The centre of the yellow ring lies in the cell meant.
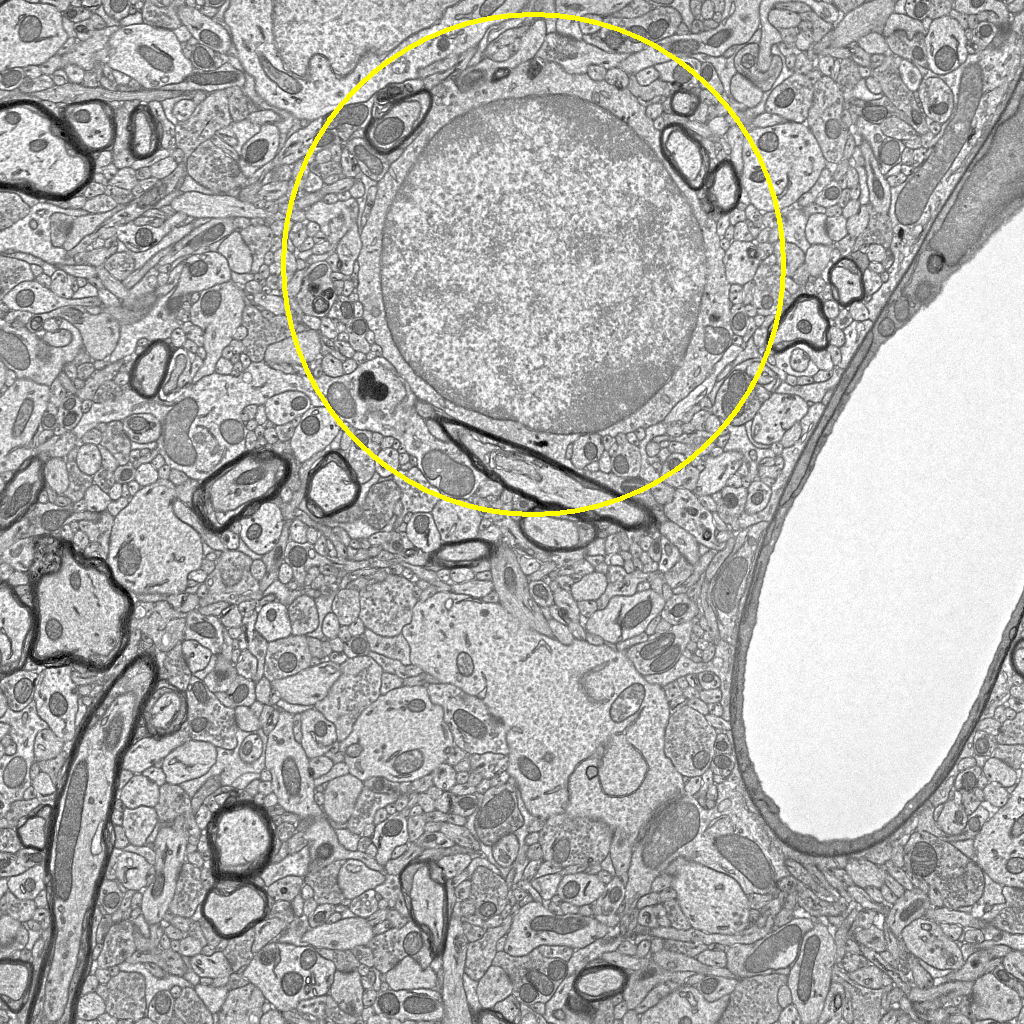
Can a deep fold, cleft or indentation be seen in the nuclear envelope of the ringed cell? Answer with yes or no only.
No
